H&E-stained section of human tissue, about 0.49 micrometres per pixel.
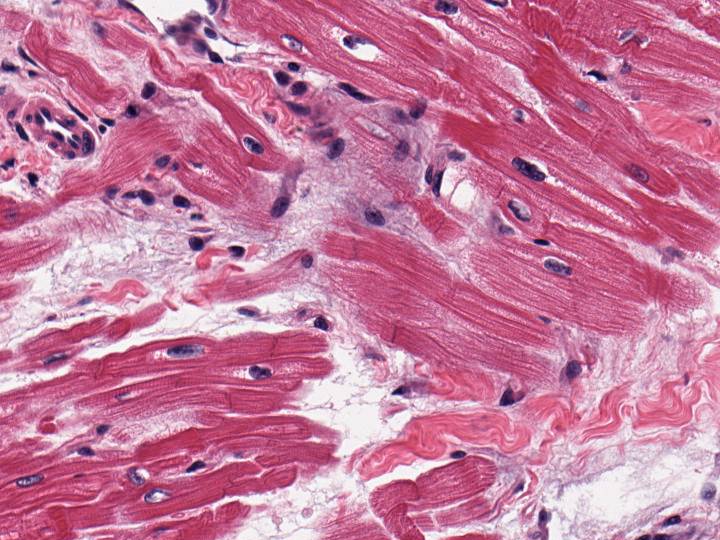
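Atrial appendage of the heart. Muscle cell nuclei look oval and central, mostly one per cell. Some fibres branch and join neighbours rather than running as separate parallel cylinders. Between bundles, pale, wispy, faintly bluish-grey interstitial tissue holds scattered small dark nuclei. At lower right, several wavy fibres look more uniformly pink than the straight ones elsewhere.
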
